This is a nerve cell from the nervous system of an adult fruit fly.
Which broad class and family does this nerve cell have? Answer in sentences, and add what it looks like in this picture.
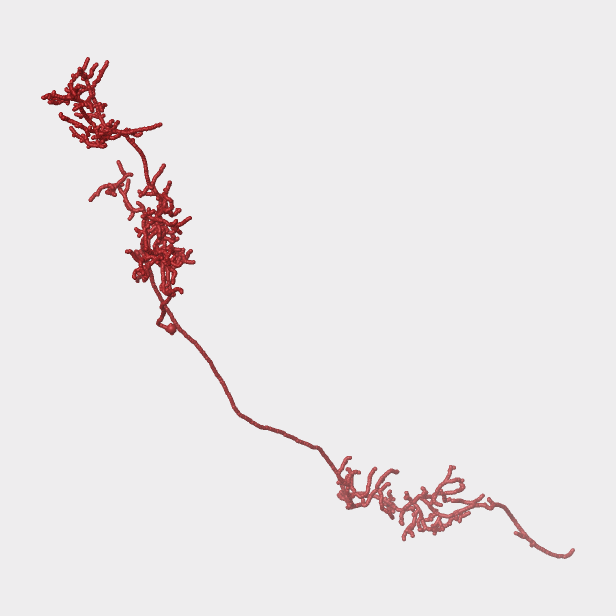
Its broad class is ascending neuron. The family is hemilineage 08B. The cell body can be seen on the left of the picture. The picture shows dozens of branch ends.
